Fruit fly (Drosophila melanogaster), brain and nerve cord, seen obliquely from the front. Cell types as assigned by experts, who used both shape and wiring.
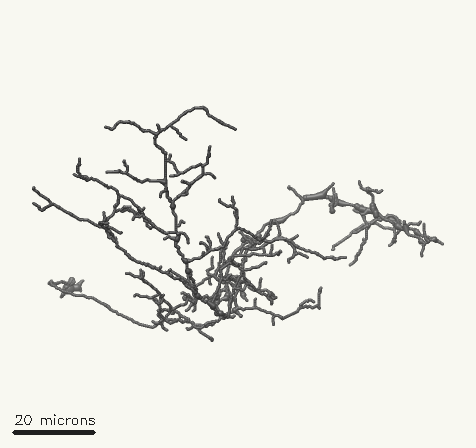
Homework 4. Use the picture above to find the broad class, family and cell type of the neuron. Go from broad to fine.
nerve-cord intrinsic neuron; hemilineage 14A; IN14A051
